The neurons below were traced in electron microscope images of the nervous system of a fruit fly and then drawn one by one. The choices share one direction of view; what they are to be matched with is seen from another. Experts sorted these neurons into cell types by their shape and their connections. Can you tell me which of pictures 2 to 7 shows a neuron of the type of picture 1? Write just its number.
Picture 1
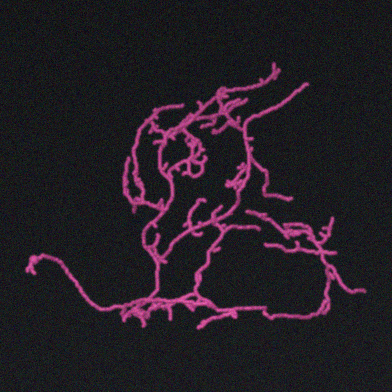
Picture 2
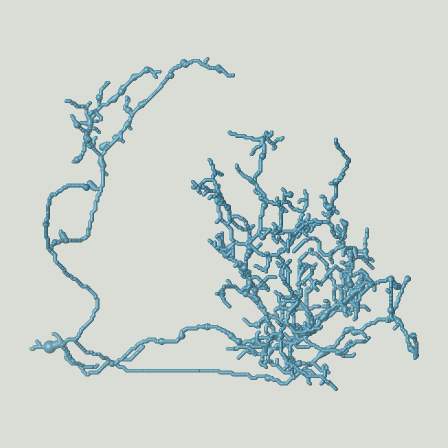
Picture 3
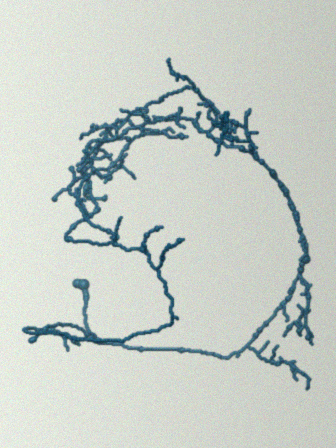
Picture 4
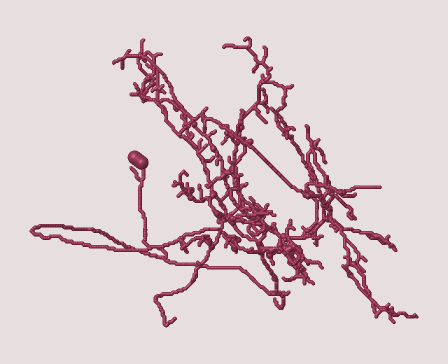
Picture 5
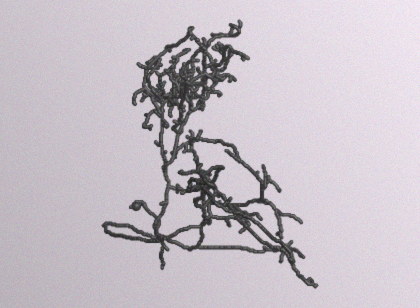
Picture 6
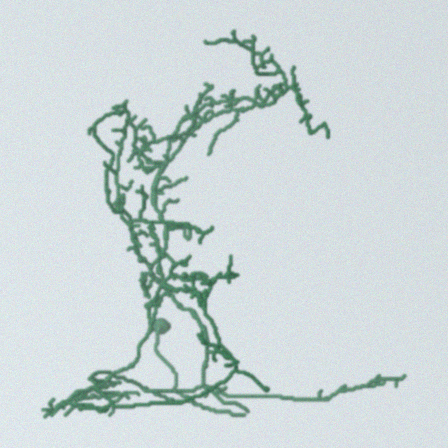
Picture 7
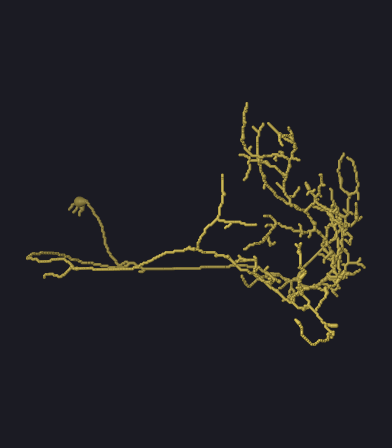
6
